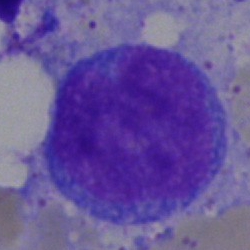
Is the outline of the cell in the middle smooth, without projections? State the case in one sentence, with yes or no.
Yes, this cell has a smooth edge with no projections, blebs or tags.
